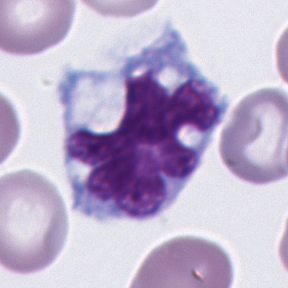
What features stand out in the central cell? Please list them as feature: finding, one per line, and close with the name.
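Outline: notice it is angular and irregular, not round
Cytoplasm colour: a pale greyish-blue
Cytoplasm spread: widest on the upper left side of the nucleus
Vacuoles: several clear round ones, close to the nucleus
Name: monocyte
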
